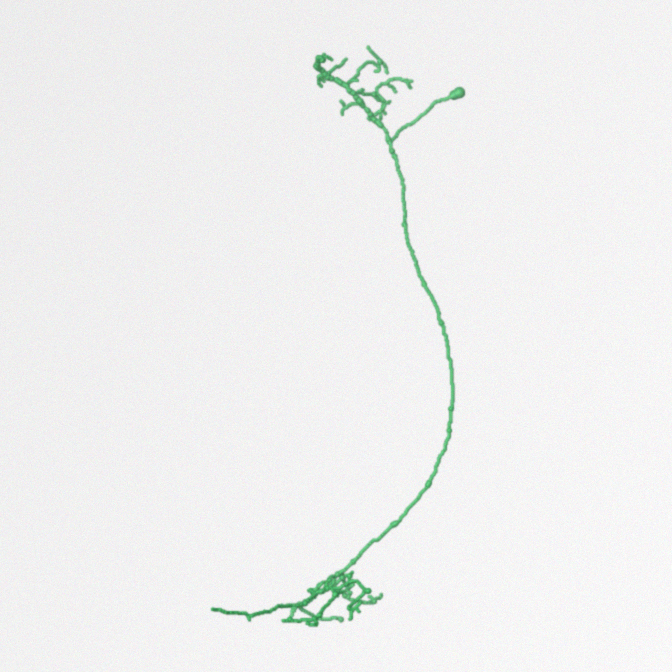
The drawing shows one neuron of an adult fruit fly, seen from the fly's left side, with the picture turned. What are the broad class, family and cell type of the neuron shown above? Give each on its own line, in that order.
central-brain intrinsic neuron
hemilineage FLAa2
SMP733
